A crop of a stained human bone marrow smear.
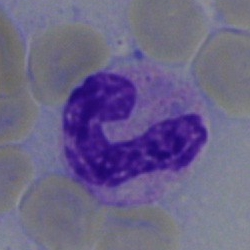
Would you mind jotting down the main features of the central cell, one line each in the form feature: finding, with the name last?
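Nuclear shape: curved, with its open side turned toward the upper right
Chromatin: dark purple and coarsely clumped
Cytoplasm colour: a pale pinkish-lilac
Granules: fine and faint, so look closely
Name: band neutrophil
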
